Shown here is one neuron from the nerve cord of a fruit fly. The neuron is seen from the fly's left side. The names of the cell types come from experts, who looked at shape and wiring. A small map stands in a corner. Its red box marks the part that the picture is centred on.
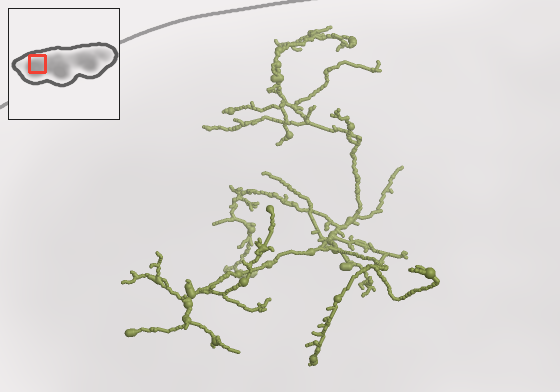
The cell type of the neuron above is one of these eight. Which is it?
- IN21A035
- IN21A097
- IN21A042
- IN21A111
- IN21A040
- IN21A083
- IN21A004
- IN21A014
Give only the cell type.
IN21A097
